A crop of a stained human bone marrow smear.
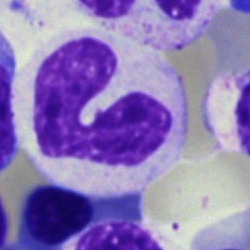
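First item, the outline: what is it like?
Round and smooth.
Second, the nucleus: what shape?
Deeply indented into a curved C-like shape, opening toward the upper right.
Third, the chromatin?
Dark purple, moderately clumped.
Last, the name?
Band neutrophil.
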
